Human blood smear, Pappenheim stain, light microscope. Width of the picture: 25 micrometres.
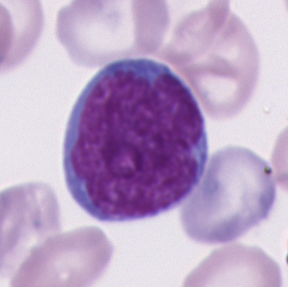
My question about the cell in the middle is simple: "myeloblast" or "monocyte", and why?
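The cell is a myeloblast, not a monocyte. Its nucleus is rounded, with a small notch at the top edge, and measures about 13 by 11 micrometres.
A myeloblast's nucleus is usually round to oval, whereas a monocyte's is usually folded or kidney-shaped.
The nucleus fills most of the cell, leaving a narrow blue-stained rim of cytoplasm that is widest along the left side.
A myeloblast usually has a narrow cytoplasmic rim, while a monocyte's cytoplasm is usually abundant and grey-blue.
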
